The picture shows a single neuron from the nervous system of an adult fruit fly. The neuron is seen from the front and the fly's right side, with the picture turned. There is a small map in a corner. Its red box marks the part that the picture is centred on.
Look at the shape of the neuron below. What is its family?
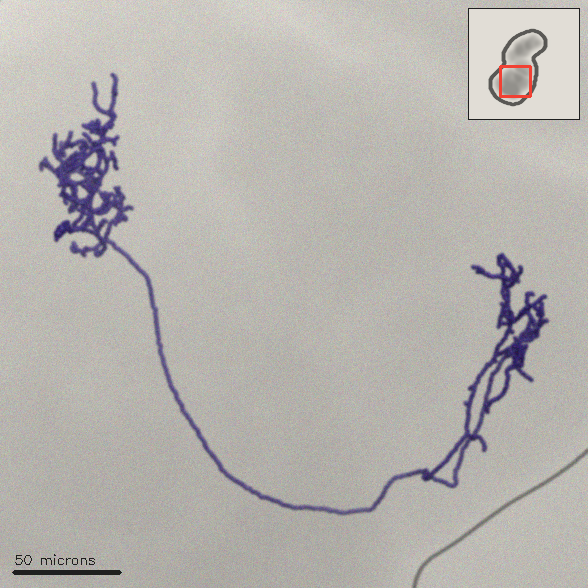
hemilineage FLAa2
